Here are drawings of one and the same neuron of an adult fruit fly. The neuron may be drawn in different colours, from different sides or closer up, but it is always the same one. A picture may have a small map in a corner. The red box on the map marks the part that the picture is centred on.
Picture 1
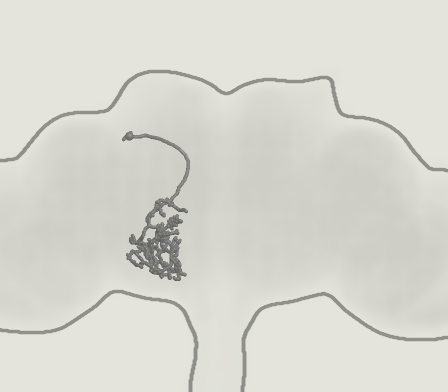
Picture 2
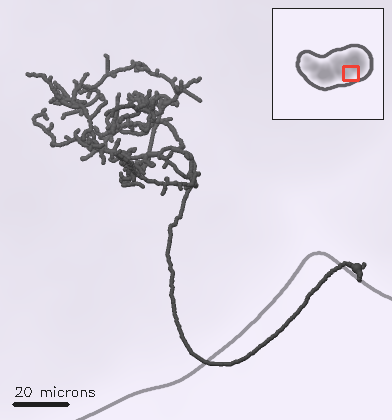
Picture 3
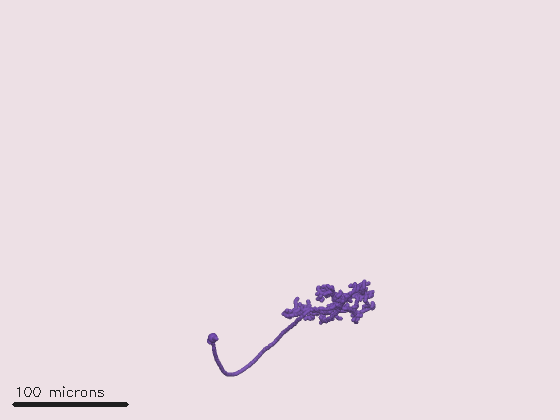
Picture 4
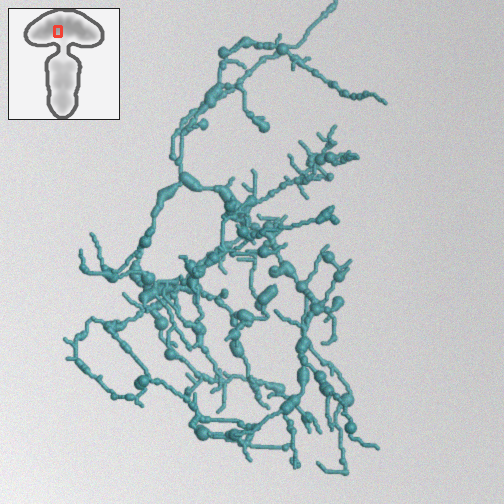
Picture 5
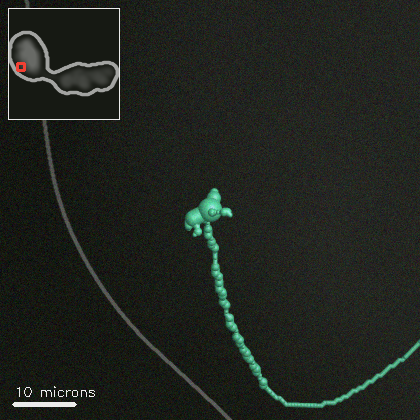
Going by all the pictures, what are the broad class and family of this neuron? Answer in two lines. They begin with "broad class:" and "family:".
broad class: central-brain intrinsic neuron
family: hemilineage MD3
